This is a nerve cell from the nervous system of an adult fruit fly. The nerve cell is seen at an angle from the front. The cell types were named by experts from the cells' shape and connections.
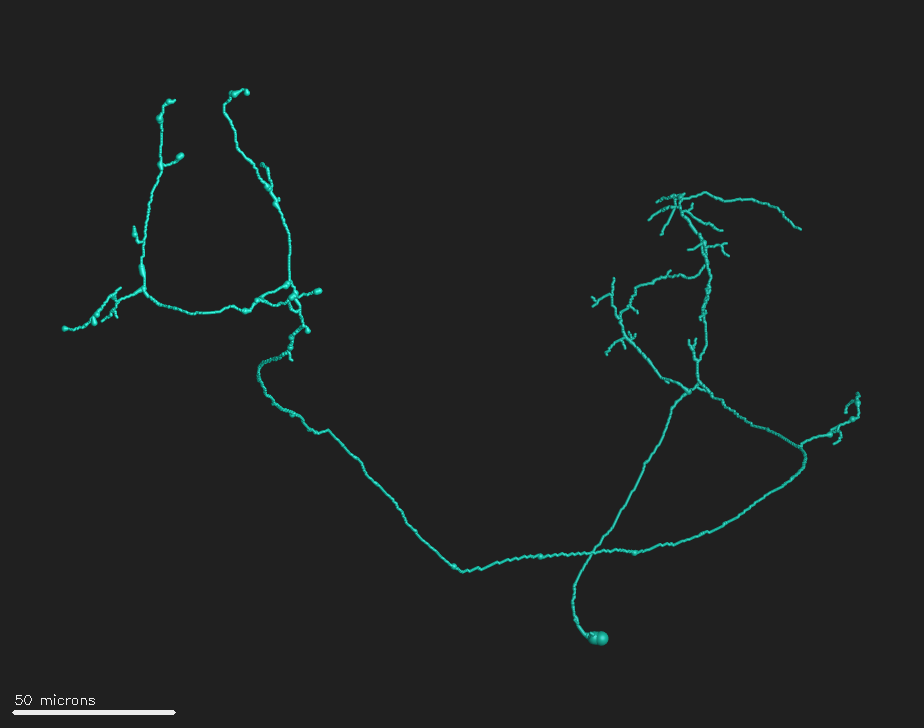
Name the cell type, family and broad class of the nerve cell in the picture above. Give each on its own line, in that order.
AN07B101_a
hemilineage 07B
ascending neuron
